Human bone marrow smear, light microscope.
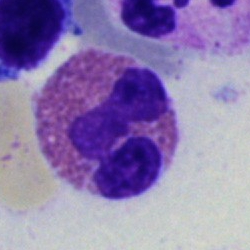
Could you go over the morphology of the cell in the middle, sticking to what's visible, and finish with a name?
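Outline checked first: roughly round and smooth. Chromatin next: dense and dark purple. Within the nucleus, no nucleoli are visible. In the cytoplasm, no vacuoles are seen. The cell is an eosinophil.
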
